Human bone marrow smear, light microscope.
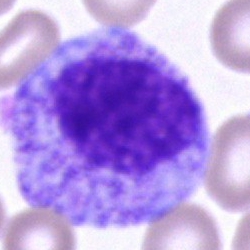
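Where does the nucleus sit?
Off-centre, toward the upper right of the cell, and its chromatin stains dark purple.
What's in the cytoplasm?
Purple granules, scattered through a wide band below and to the left of the nucleus.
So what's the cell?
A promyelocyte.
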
